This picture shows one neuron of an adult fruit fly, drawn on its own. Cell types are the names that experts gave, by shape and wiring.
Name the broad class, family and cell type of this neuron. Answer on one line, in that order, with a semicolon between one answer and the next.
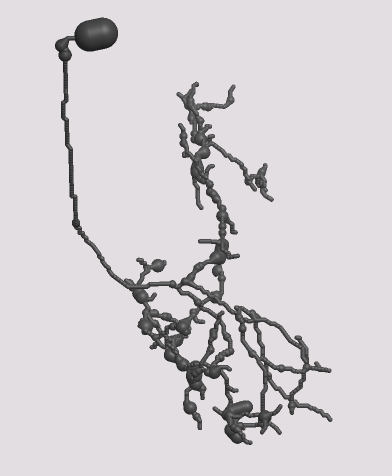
central-brain intrinsic neuron; hemilineage TRdl_b; GNG424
